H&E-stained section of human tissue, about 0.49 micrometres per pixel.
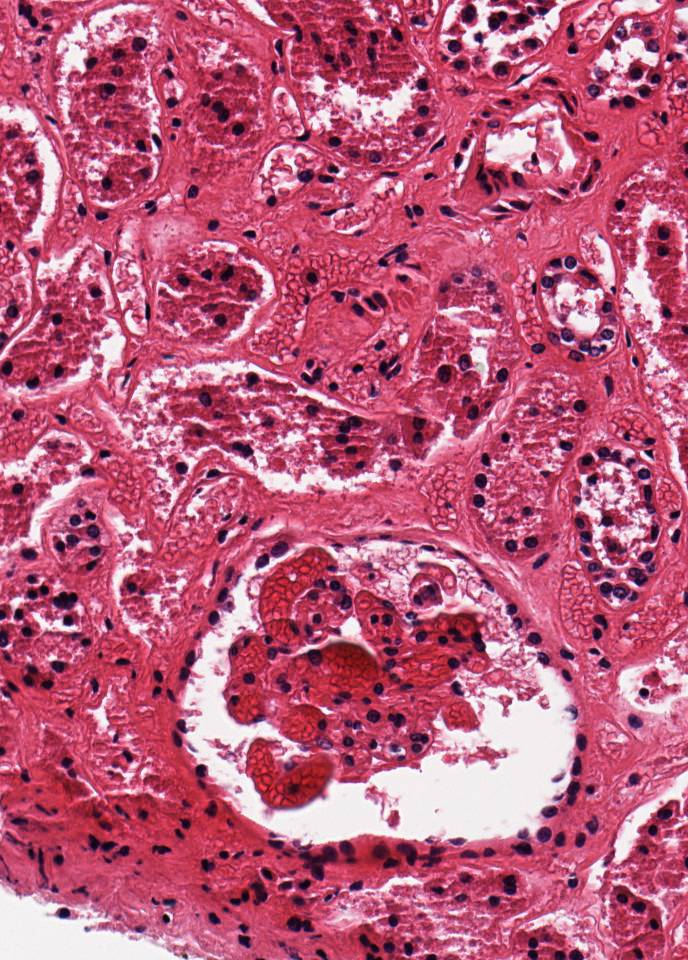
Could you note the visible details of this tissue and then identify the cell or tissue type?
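Notice the glomerular capillary loops, distended and tightly packed with red blood cells. A wide clear Bowman's space, widest at lower right, separates the tuft from its capsule. Most tubular cells have granular, deeply eosinophilic cytoplasm and round dark nuclei. Thin bands of pink fibrous interstitium with scattered spindle-shaped nuclei separate the tubules. This is renal cortex.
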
